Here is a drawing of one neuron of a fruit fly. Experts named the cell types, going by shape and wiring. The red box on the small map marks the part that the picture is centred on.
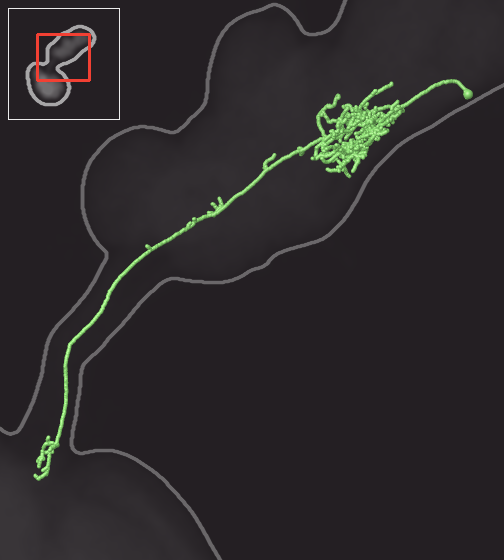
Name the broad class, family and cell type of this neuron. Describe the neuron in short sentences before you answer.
Its cell body lies at the upper right of the picture. As drawn here it is about as wide as it is tall. Its broad class is ascending neuron. Its family is hemilineage 06A. Its cell type is AN06A026.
